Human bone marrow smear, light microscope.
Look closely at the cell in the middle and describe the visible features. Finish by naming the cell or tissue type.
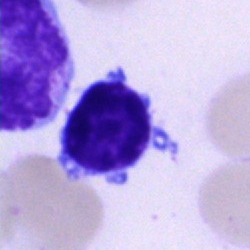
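A roughly round outline encloses this cell. Its chromatin is dense, dark purple and coarsely clumped. Beyond the edge of the nucleus, very little cytoplasm is visible. Several small, pale blue, knob-like bits project from the cell margin. The cell is a lymphocyte.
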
